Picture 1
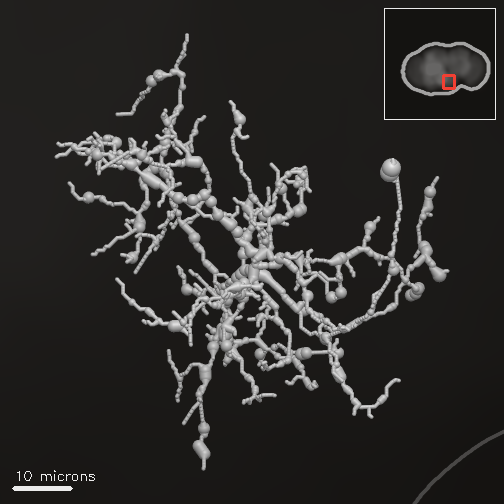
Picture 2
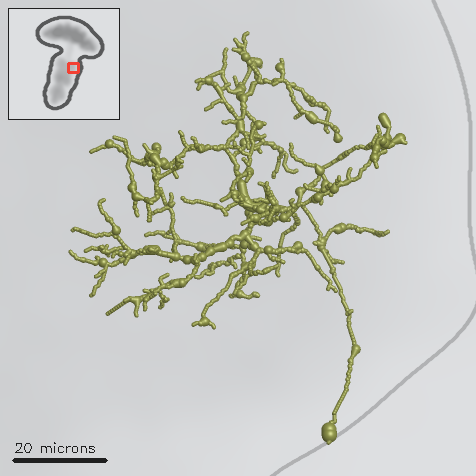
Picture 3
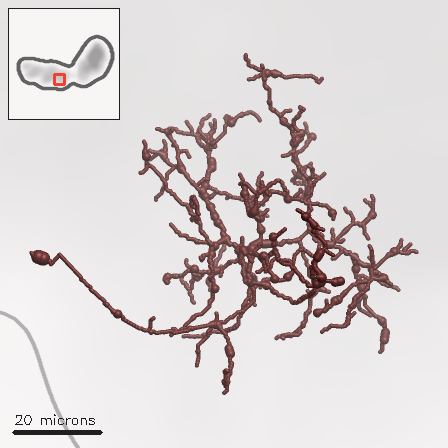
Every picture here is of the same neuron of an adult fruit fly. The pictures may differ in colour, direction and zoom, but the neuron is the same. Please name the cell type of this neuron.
IN20A.22A040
